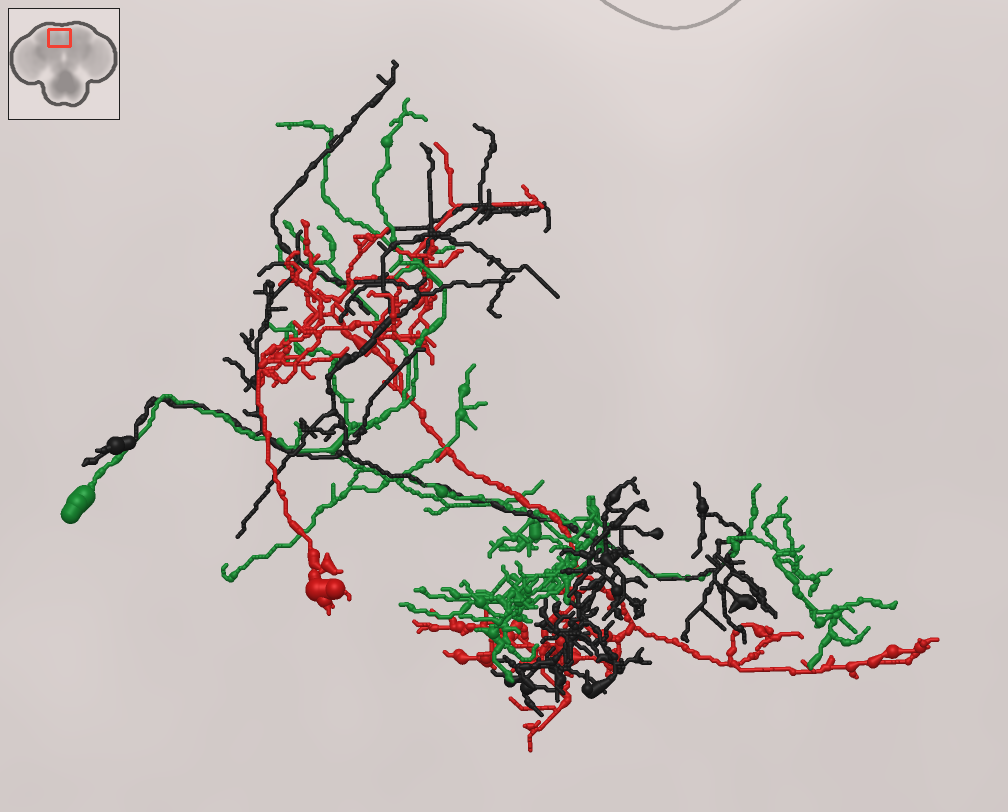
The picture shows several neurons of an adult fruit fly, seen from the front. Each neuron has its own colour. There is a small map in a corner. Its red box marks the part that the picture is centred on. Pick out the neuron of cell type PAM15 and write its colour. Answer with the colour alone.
green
